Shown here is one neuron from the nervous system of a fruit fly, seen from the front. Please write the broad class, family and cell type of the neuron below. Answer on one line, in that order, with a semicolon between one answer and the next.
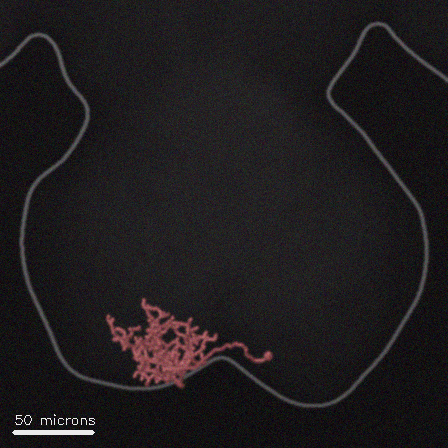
nerve-cord intrinsic neuron; hemilineage 13B; IN13B035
